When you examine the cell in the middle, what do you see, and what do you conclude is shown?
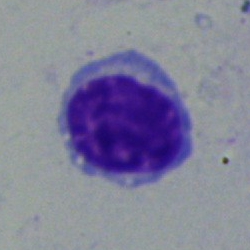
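Point one: the nucleus fills most of the cell. Point two: its chromatin is dark purple and clumped, with lighter patches between the clumps. Point three: the cytoplasm is pale blue, forming a thin rim that is widest above the nucleus. Conclusion: a lymphocyte.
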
